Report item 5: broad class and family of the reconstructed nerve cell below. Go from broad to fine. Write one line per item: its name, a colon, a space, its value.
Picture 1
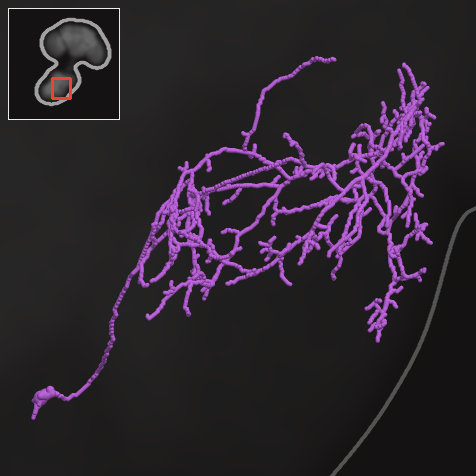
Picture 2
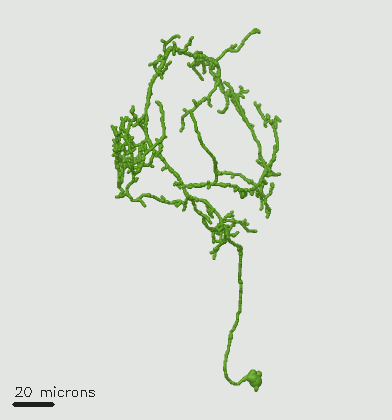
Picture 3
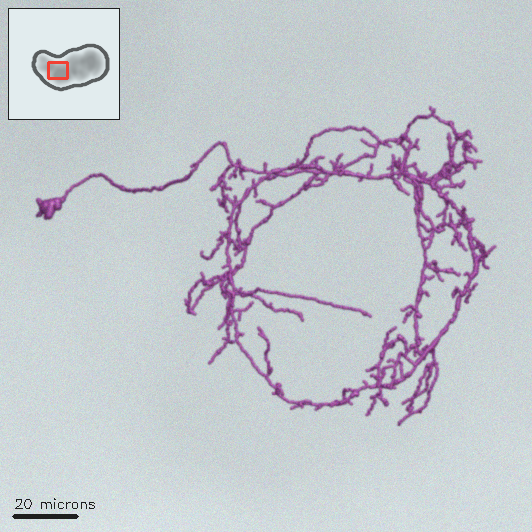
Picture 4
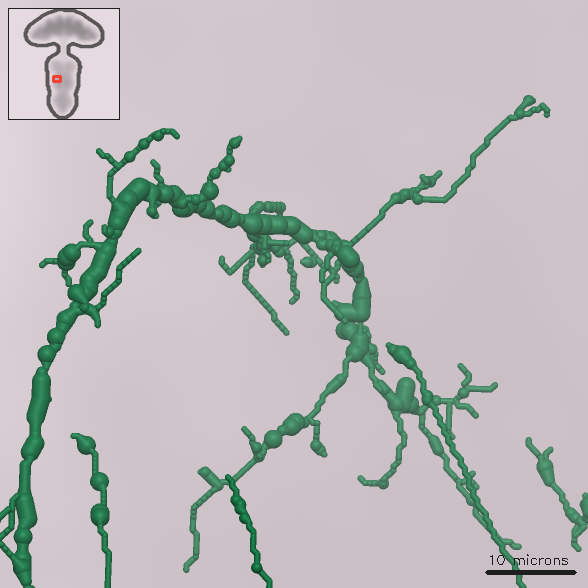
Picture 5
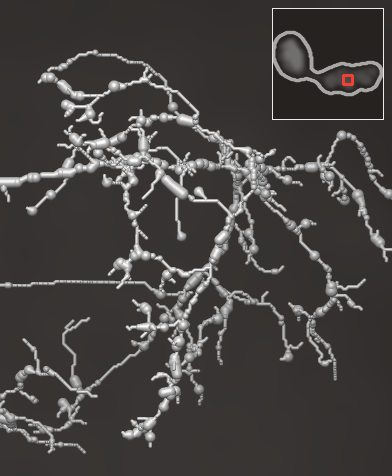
broad class: nerve-cord intrinsic neuron
family: hemilineage 03A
